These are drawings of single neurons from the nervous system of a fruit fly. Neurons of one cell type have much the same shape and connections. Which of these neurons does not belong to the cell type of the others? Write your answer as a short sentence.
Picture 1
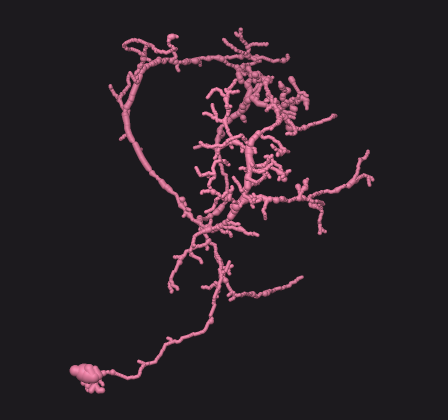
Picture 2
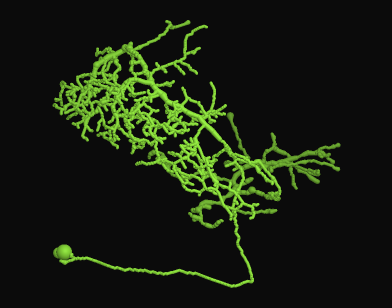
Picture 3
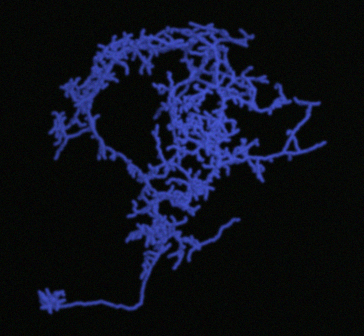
Picture 2 shows a neuron of another cell type.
